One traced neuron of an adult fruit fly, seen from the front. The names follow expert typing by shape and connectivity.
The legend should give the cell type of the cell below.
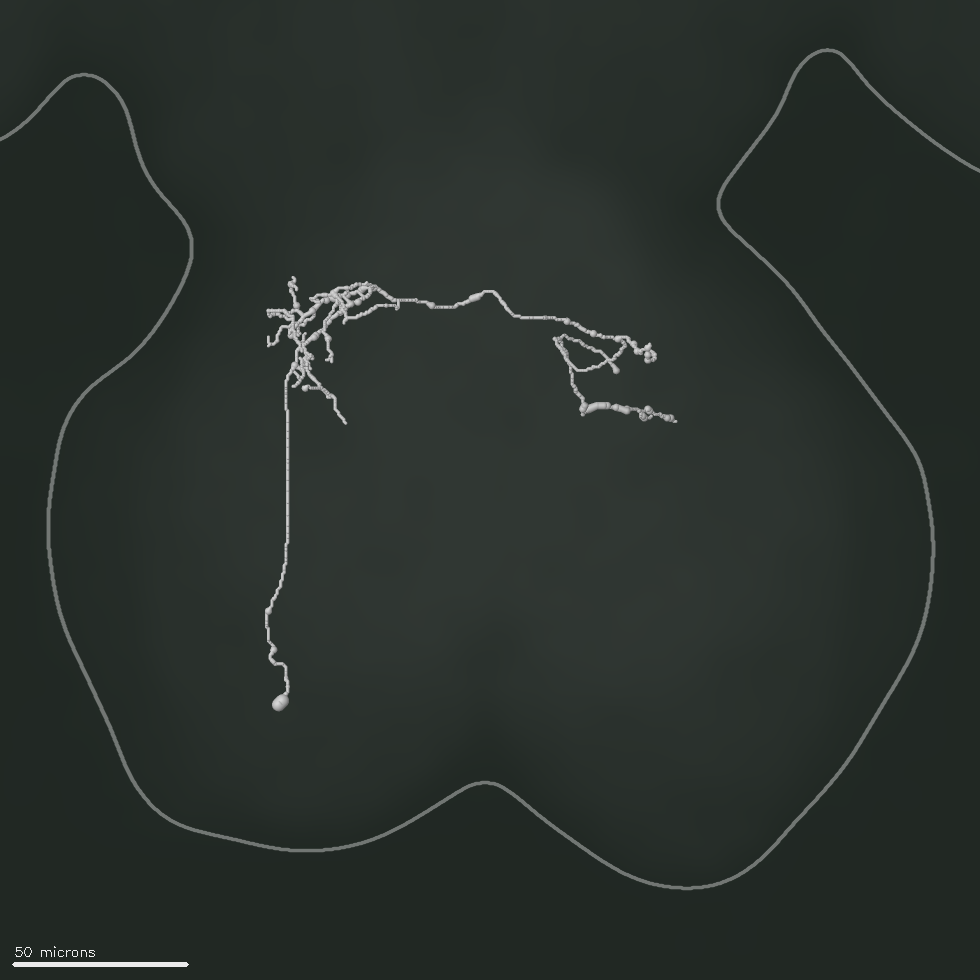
IN06A113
